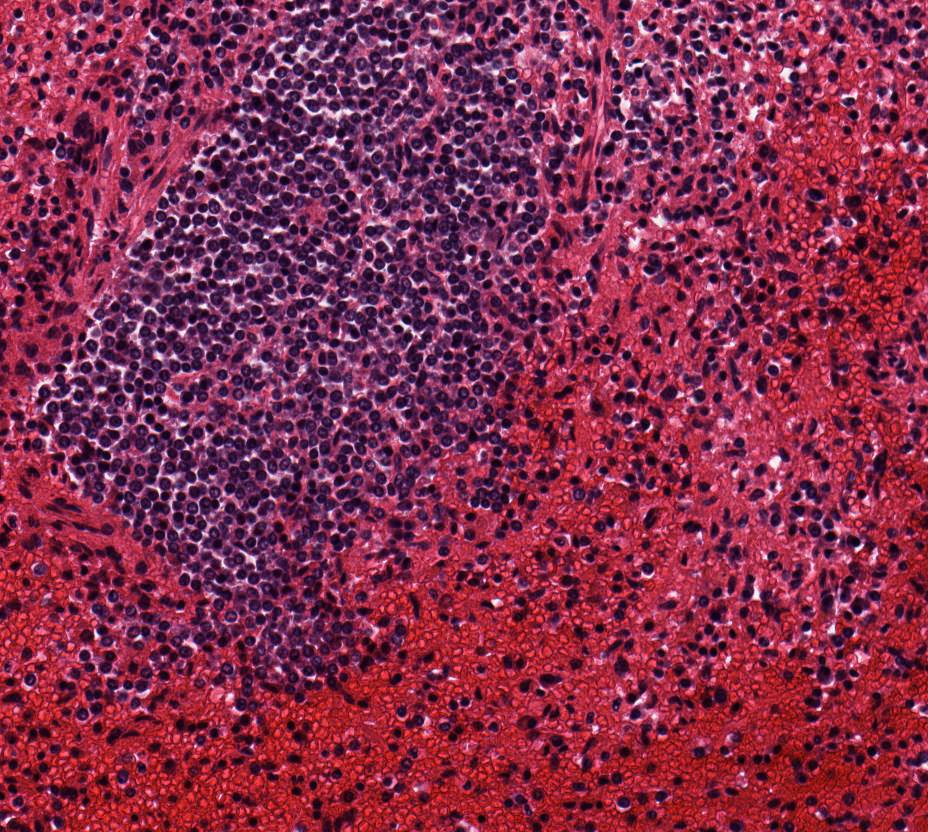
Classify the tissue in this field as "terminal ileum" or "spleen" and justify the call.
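This is spleen. Look at the lower half: tightly packed bright red blood cells fill most of it. Among them, on the right, lie scattered nucleated cells, some elongated. The aggregate's lymphocytes have small round dark nuclei and scant cytoplasm.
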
